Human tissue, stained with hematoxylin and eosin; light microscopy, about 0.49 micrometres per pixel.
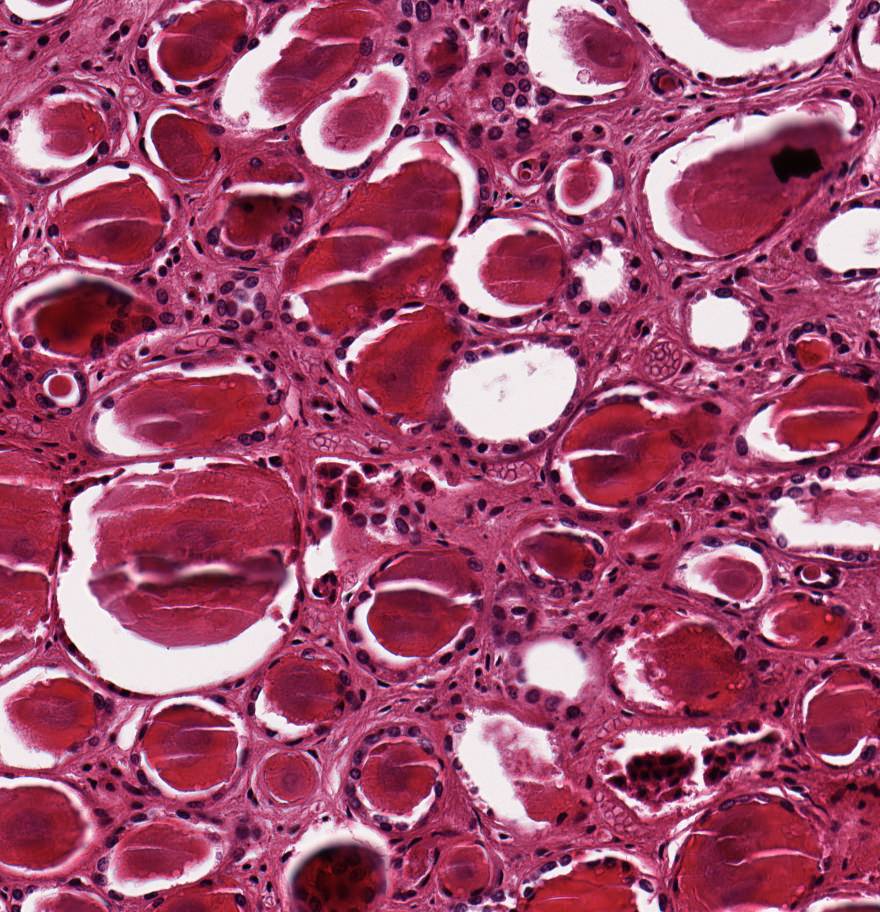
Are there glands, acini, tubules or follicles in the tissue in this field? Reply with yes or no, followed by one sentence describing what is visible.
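Yes. Most units are filled with dense, deep red eosinophilic material.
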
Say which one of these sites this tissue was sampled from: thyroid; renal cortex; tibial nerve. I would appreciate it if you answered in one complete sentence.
What was sampled is tissue from the renal cortex.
